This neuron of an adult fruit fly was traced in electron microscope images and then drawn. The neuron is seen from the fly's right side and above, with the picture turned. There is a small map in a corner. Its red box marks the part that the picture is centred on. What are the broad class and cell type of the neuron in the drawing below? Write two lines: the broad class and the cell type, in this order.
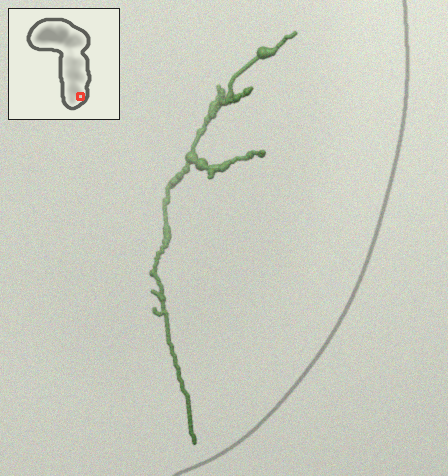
sensory neuron entering the nerve cord
SNxx33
